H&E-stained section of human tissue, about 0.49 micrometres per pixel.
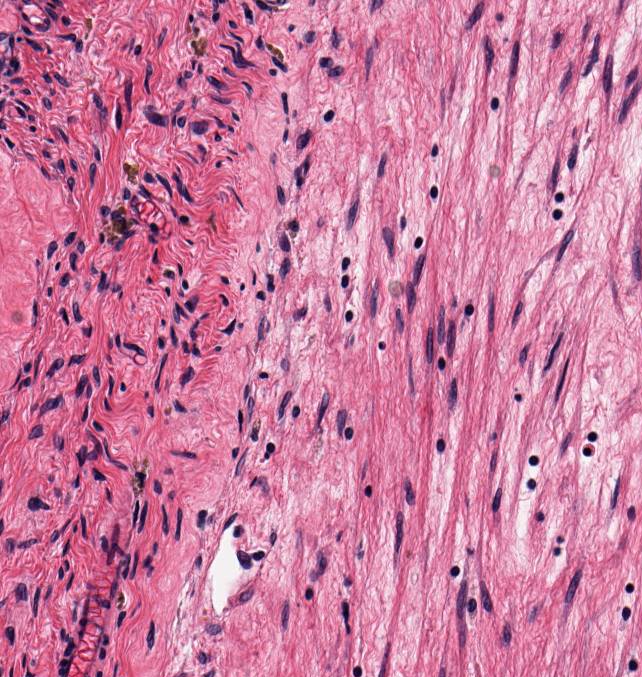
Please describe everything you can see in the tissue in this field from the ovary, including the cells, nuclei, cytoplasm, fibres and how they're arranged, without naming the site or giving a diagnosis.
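Two zones: denser and more cellular on the left; paler, looser and fibrillar on the right. Right zone fibres: pale pink, roughly vertical, parallel to one another. Elongated dark nuclei there aligned with the fibres. Also scattered through it: small round dark nuclei, each with a thin clear halo.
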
